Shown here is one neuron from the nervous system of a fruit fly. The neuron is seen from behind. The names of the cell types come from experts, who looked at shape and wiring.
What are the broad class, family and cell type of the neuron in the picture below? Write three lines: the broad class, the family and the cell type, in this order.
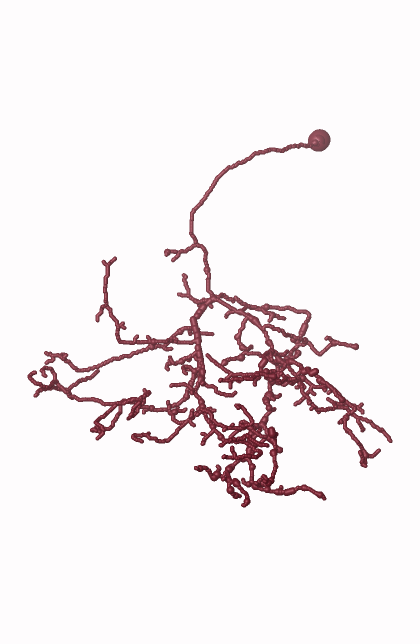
central-brain intrinsic neuron
hemilineage SMPp&v1_posterior
CL187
